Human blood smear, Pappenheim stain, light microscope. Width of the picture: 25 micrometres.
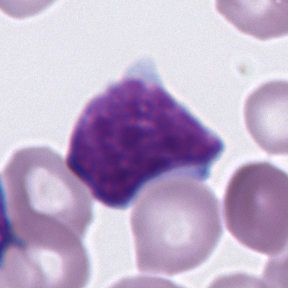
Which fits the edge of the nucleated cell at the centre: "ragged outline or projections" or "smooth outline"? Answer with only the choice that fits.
Ragged outline or projections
